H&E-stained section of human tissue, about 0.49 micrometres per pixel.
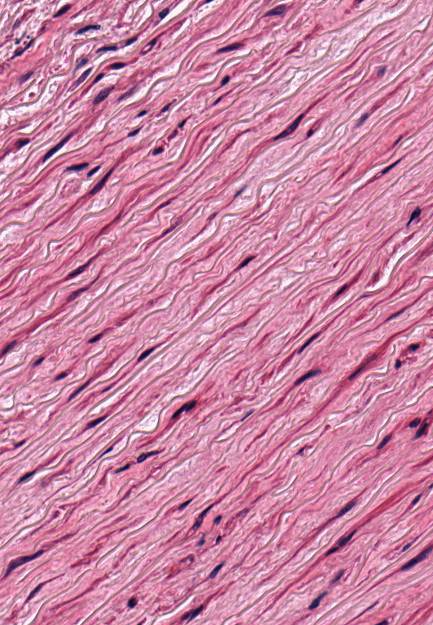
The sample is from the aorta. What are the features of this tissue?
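Along their length the fibres follow a wavy course rather than a straight one, and they stain pink with eosin. Elongated, dark nuclei lie lengthwise along the fibres. No fat cells are seen anywhere in the field.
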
